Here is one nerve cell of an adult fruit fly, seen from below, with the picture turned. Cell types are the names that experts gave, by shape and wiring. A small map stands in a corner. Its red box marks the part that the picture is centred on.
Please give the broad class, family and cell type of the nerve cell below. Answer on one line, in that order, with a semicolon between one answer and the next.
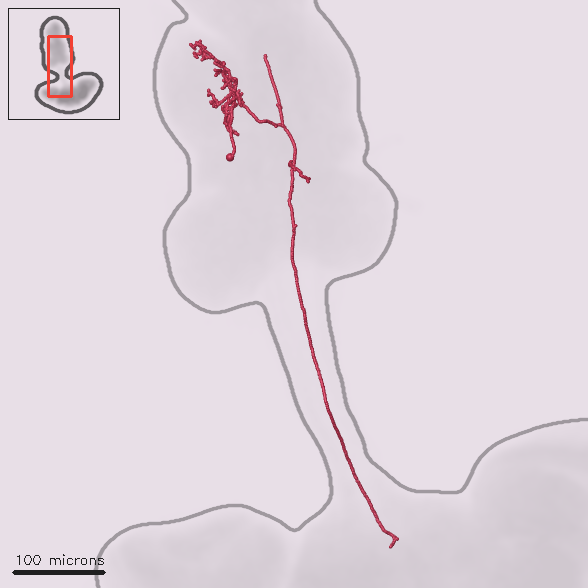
ascending neuron; hemilineage 10B; AN10B039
